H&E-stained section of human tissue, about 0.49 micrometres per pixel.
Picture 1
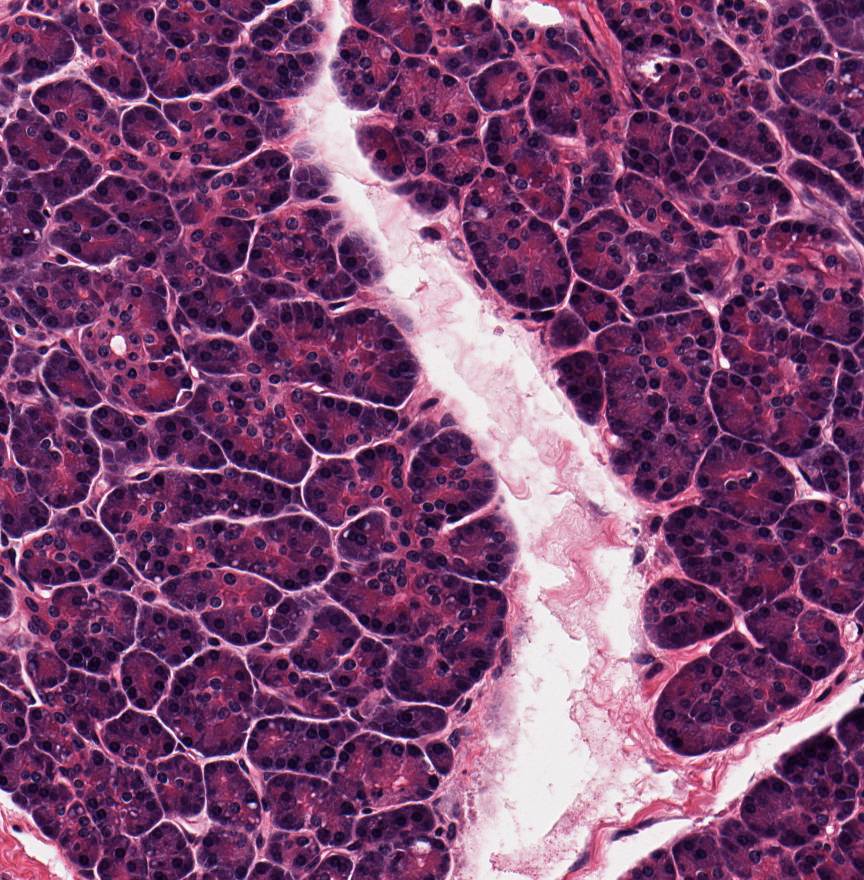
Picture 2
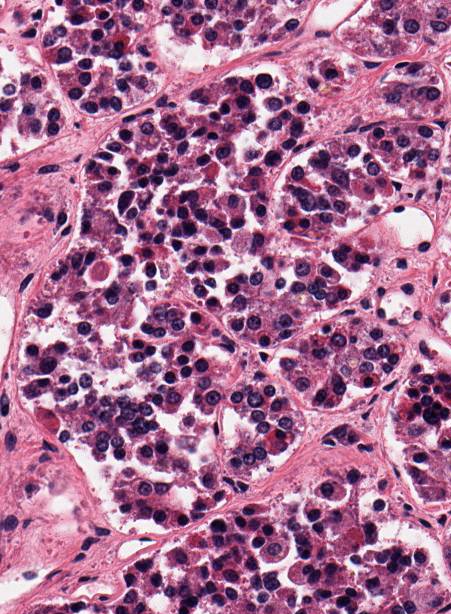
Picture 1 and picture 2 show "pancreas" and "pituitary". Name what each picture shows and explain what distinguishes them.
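Picture 1, pancreas; picture 2, pituitary. Pancreas: two masses of closely packed acini, rounded to polygonal, each with a thin pale rim, divided by a pale connective tissue band running diagonally from top centre to bottom right. Acinar nuclei round, dark, basal at the outer edge; cytoplasm deep purple peripherally, pinker centrally. Pituitary: cell nests separated by thin pink fibrous septa with a few flattened spindle-shaped nuclei. Nest cytoplasm granular, pink-purple, some scattered cells deeper red. No glands or epithelium-lined lumens in the nests.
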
